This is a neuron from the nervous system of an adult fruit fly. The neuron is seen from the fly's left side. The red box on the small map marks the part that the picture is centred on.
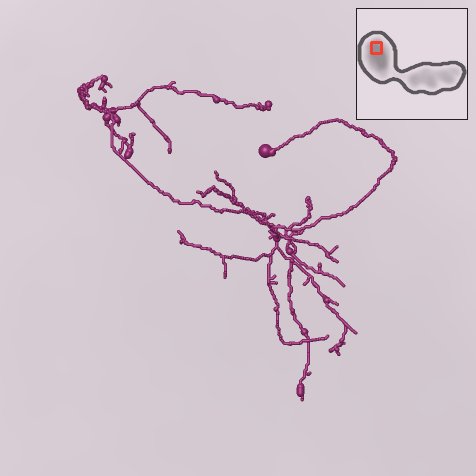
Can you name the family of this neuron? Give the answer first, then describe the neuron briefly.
Its family is hemilineage SLPad1_posterior. Its broad class is central-brain intrinsic neuron. The picture shows dozens of branch ends. In this view it is about as wide as it is tall.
